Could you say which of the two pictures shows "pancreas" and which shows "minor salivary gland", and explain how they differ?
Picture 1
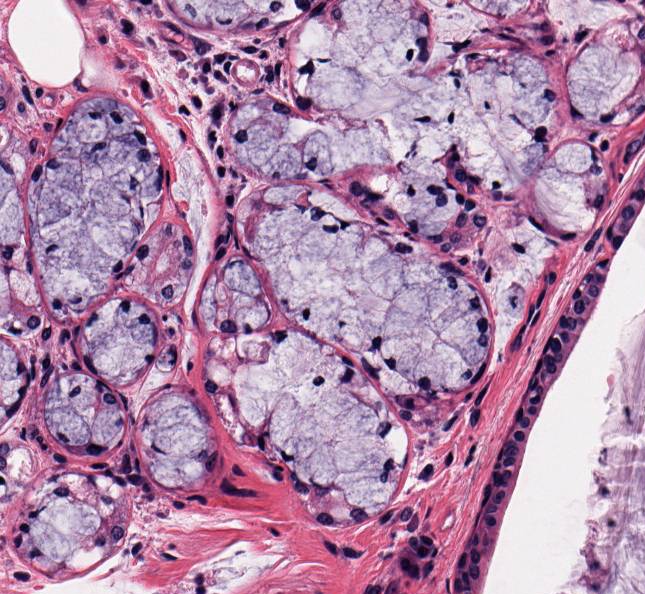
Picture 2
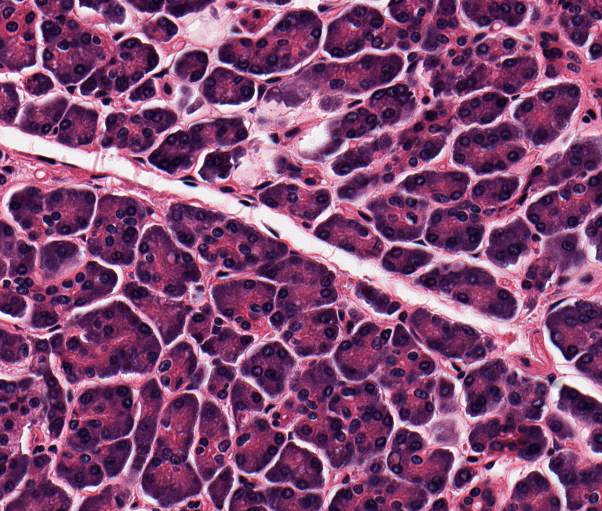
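Let's start with which is which: picture 1 is minor salivary gland, and picture 2 is pancreas. Look first at the cytoplasm: it is pale bluish-grey and foamy in the acinar cells of picture 1, and abundant and staining purple to deep pink in picture 2.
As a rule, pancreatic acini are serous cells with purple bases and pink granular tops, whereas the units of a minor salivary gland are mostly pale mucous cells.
Next, the nuclei: in picture 1 they are small, dark and flattened against the outer edge of each acinus, and in picture 2 they are small, round and dark, sitting toward the outer edge. Then the layout: in picture 1, thin pink fibrous septa separate rounded clusters of mucous acini, and small dark round nuclei gather in the stroma near the top, left of centre. In picture 2, closely packed acini fill the whole field, and a narrow white band runs diagonally from high on the left edge down toward the right edge.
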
